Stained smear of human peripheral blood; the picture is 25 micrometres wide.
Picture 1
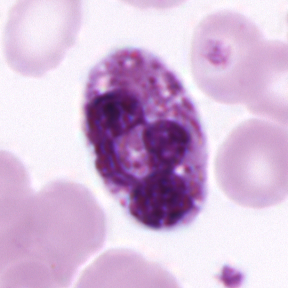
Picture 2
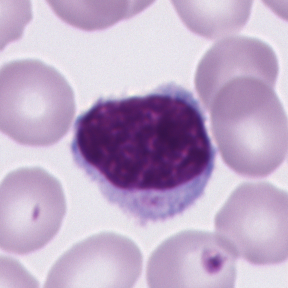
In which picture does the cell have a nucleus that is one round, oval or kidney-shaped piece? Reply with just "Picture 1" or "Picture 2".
Picture 2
